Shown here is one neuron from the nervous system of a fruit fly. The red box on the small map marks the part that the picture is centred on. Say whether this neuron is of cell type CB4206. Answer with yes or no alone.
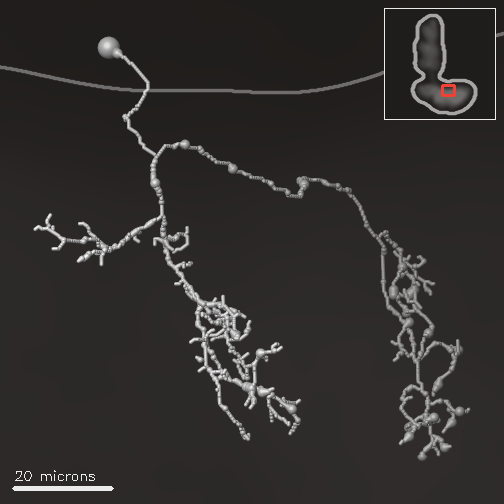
yes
